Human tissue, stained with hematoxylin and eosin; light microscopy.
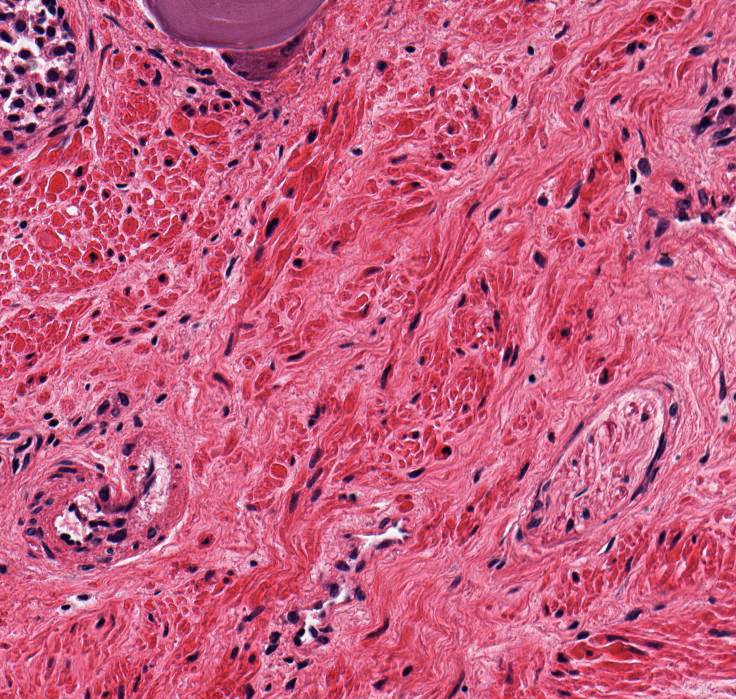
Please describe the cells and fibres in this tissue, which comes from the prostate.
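Start at the left edge, lower half: a small thick-walled blood vessel with a narrow, irregular lumen. In the top left corner, small dark round nuclei cluster among small clear spaces. A smooth, featureless, purplish rounded mass protrudes from the top edge, just left of centre.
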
